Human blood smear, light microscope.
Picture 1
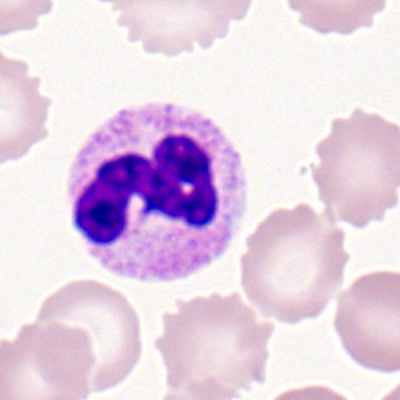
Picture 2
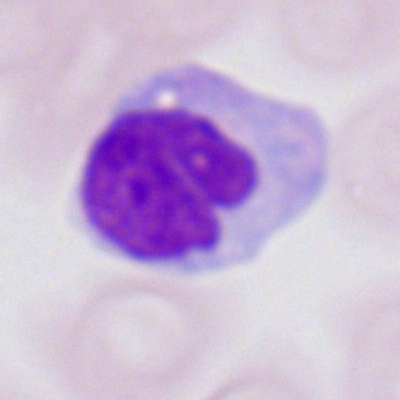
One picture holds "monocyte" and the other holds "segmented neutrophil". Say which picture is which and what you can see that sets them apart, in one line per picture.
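Picture 1 shows a segmented neutrophil: No vacuoles are seen in the cytoplasm.
Picture 2 shows a monocyte: A single small clear vacuole sits in the cytoplasm just above the top of the nucleus.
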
